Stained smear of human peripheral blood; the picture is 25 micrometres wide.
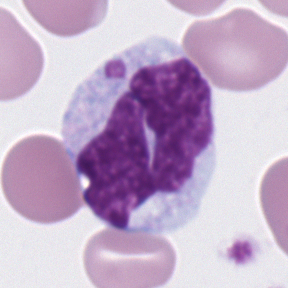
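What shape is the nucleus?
Folded, with a narrow slit running lengthwise down its middle.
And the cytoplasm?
Pale greyish blue, with a single small purple dot at the upper left of the cell.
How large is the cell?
About 17 by 13 micrometres, with the nucleus filling about 60% of its area.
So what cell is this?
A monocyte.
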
